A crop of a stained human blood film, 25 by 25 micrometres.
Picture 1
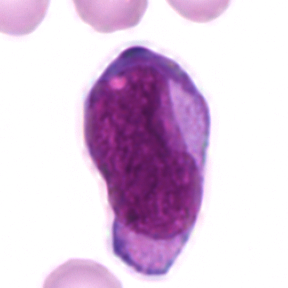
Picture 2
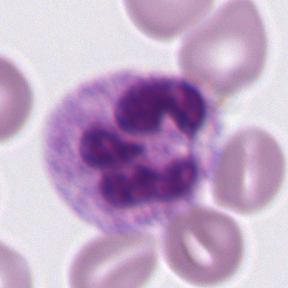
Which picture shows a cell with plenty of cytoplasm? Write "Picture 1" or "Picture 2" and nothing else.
Picture 2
